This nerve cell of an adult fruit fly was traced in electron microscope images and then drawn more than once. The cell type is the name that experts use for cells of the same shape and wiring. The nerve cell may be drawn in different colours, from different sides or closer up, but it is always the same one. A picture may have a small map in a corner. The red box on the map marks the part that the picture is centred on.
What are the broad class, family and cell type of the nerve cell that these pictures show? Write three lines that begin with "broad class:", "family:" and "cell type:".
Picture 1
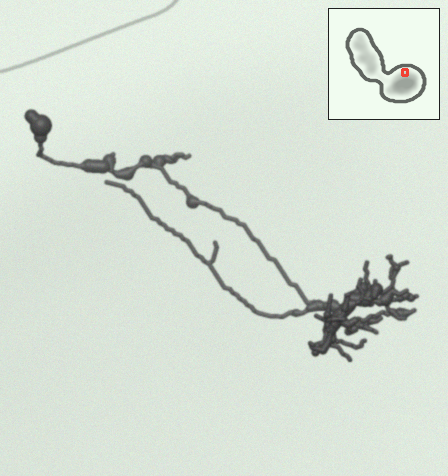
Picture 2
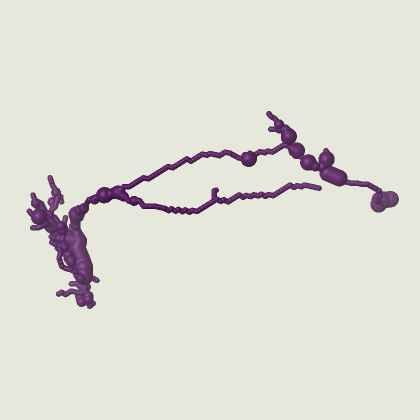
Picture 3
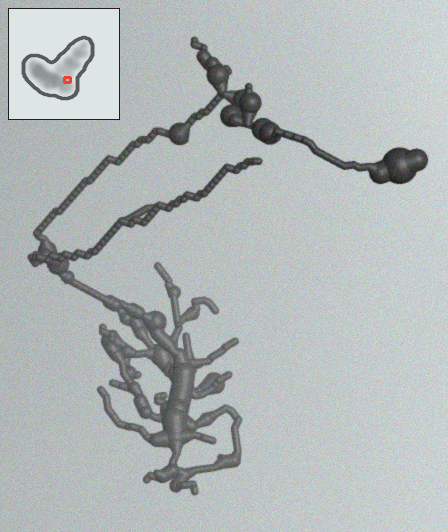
broad class: optic-lobe intrinsic neuron
family: T
cell type: T4d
